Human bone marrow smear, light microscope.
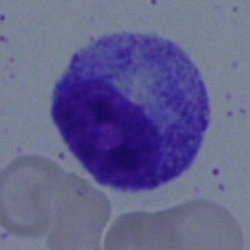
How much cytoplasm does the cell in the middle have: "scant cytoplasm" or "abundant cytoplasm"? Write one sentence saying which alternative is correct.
Abundant cytoplasm fills the cell around its nucleus.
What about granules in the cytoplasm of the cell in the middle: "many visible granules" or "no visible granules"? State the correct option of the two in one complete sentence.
A large number of visible granules lies in the cytoplasm of this cell.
